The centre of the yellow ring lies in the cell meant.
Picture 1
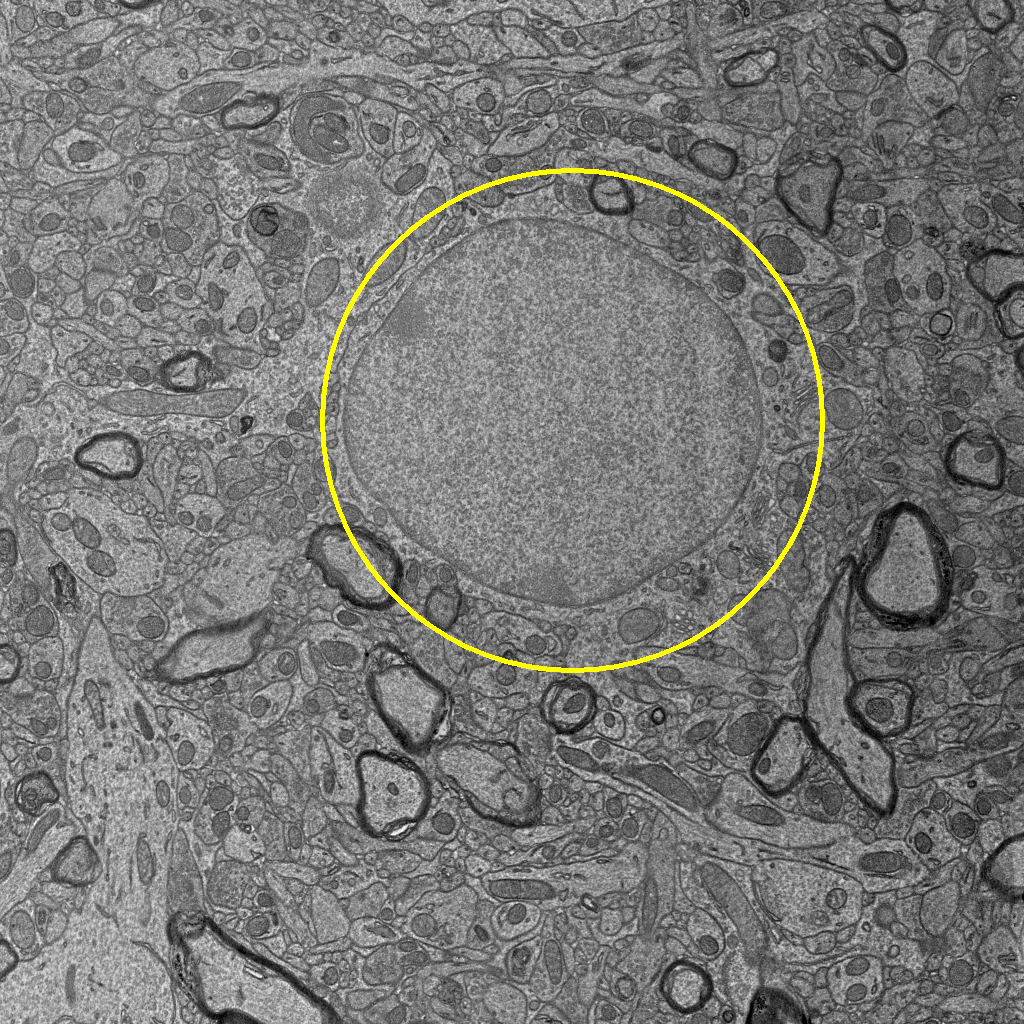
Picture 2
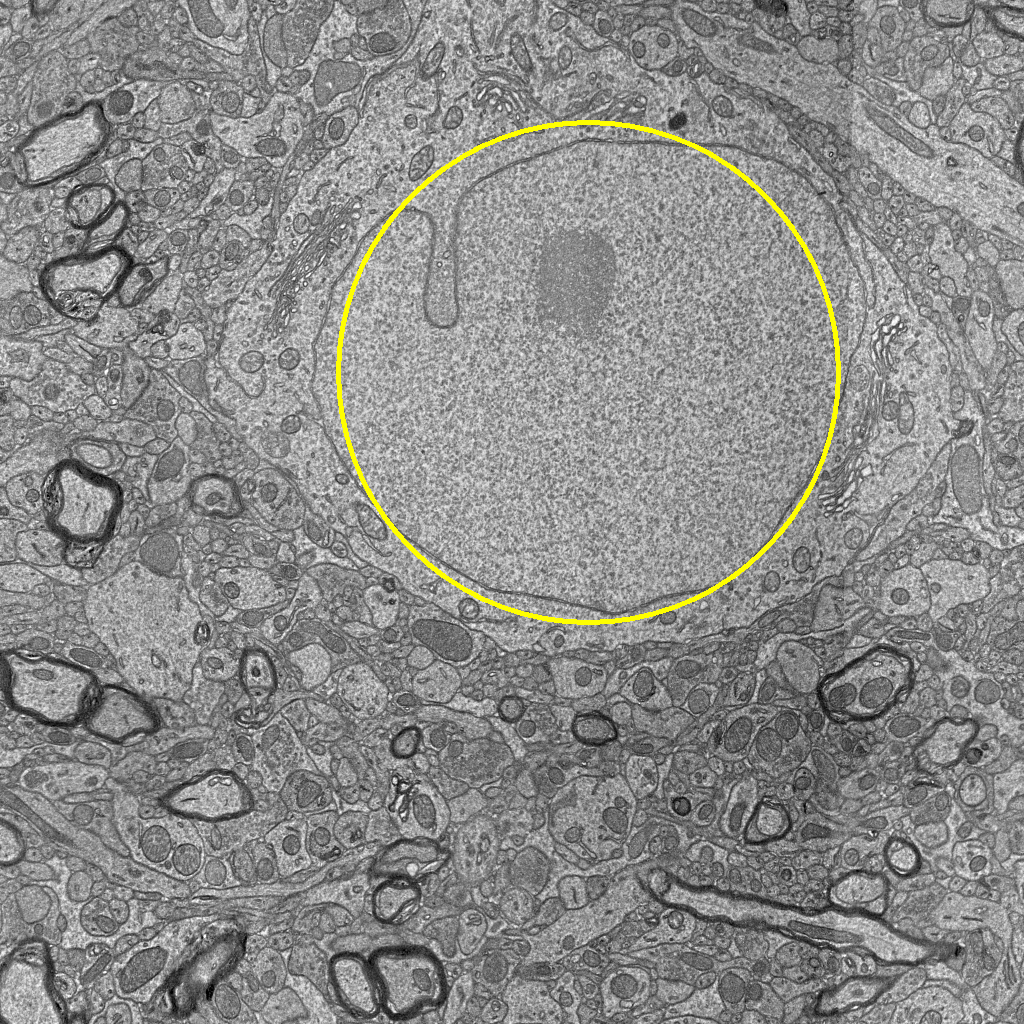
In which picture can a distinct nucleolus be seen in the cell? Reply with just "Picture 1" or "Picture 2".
Picture 2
